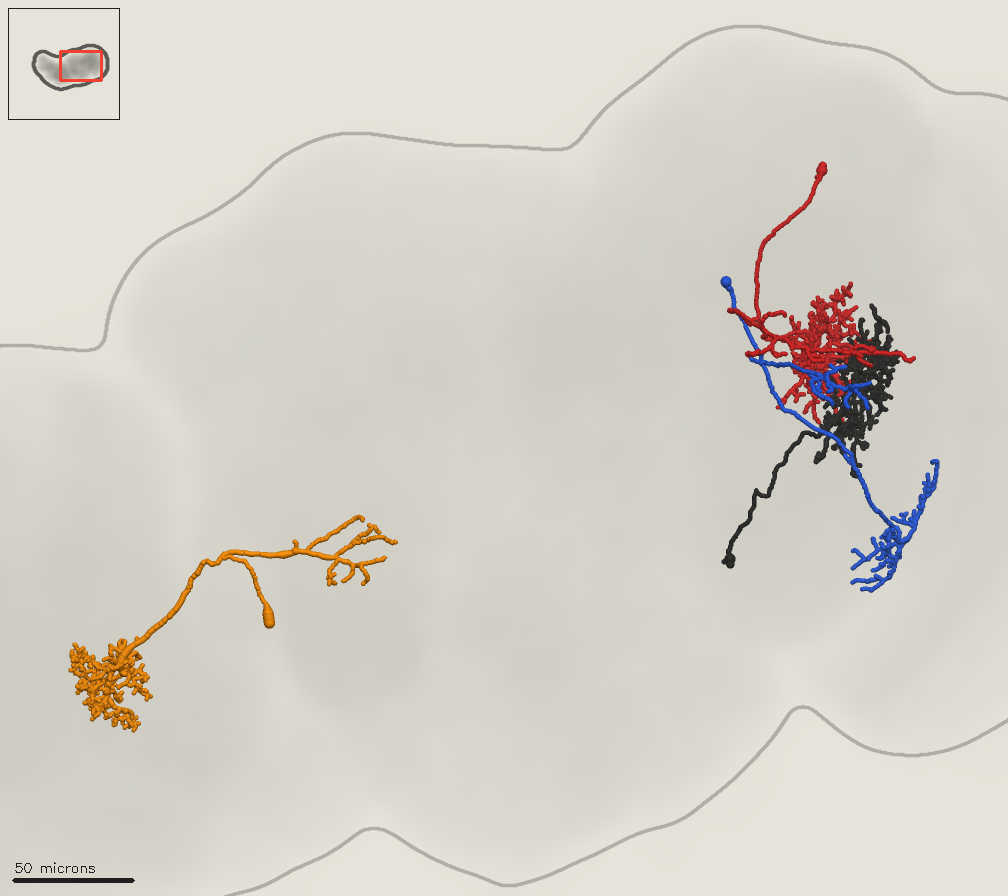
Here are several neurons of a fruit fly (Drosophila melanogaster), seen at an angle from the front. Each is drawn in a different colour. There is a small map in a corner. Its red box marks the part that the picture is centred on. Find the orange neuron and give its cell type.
LC4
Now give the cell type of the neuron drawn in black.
Li25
